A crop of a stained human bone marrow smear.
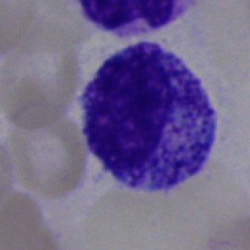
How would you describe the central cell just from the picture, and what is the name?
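The central cell is roughly round in outline. Most of it is taken up by the nucleus, placed toward the upper left. A pale lilac crescent of cytoplasm occupies the lower right and contains many coarse dark purple granules. Identification: promyelocyte.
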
